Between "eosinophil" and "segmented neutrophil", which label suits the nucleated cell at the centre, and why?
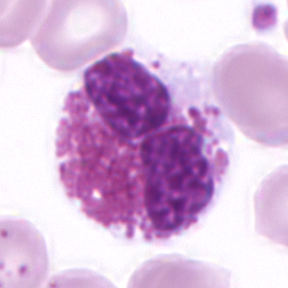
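This one is an eosinophil. Its nucleus has two lobes, upper left and lower right, touching near the centre.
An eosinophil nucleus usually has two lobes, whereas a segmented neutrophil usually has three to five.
Coarse, round, reddish-pink granules pack the cytoplasm.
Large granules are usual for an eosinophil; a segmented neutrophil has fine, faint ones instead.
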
